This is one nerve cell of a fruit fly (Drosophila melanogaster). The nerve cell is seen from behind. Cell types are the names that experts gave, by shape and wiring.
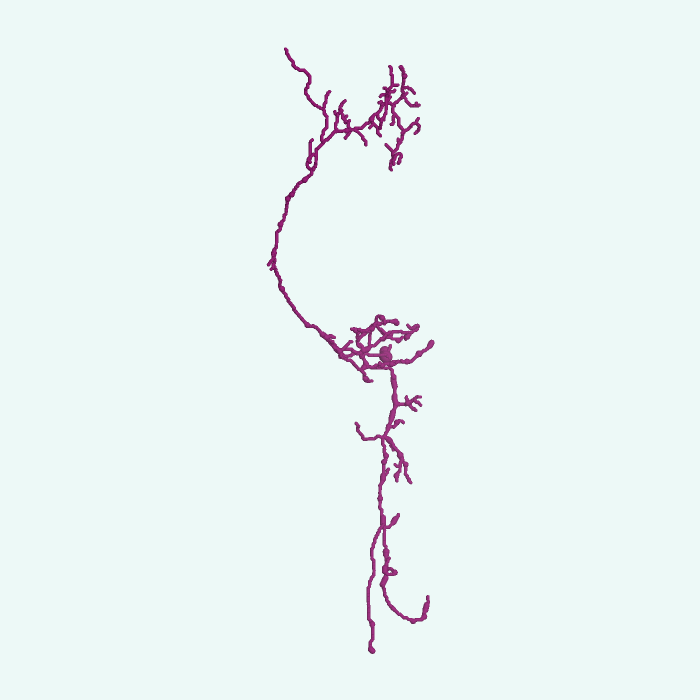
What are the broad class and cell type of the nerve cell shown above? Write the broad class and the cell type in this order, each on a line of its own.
visual centrifugal neuron
aMe2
